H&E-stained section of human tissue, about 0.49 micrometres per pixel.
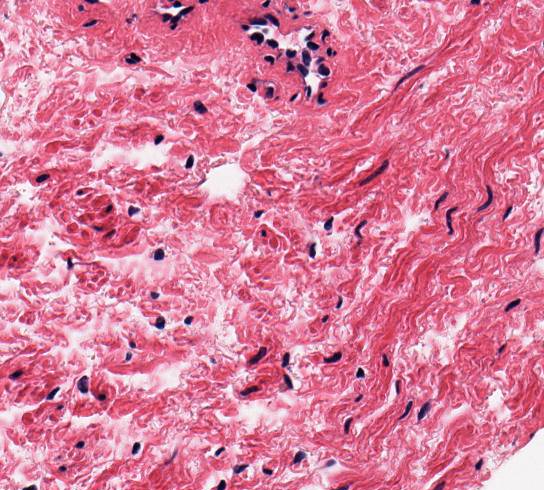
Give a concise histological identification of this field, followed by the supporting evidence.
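Mostly, the field is dense connective tissue. On the right its collagen bundles are wavy and parallel; on the left they are cut across or obliquely and so appear as irregular clumps instead of long strands. The scattered nuclei are small and dark, mostly elongated, many slender and wavy like those of fibroblasts.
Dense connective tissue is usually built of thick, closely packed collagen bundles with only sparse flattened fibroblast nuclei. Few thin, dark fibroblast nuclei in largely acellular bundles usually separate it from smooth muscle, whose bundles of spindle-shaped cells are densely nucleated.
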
